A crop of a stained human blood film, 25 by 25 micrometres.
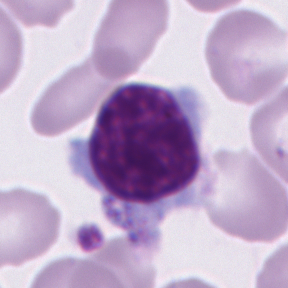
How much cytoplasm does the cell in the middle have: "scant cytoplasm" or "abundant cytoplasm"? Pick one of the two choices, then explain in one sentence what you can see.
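Scant cytoplasm. The nucleus fills most of the cell.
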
